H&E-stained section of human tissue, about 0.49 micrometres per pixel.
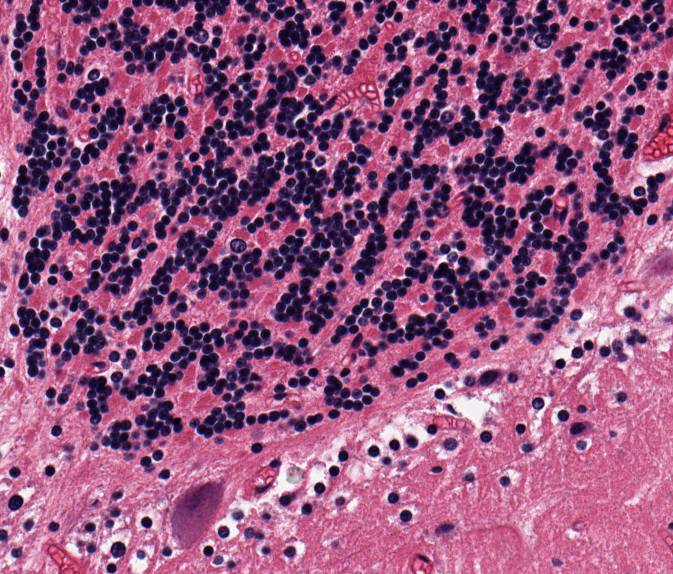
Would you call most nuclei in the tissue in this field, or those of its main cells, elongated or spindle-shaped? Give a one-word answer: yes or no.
No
